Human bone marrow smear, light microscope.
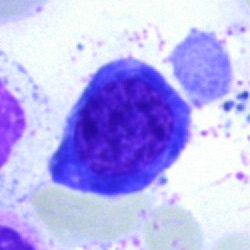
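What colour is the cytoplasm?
A deep, intense blue, with no granules visible.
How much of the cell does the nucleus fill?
Most of it, leaving a moderate rim of cytoplasm.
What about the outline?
Smooth, with no surface projections.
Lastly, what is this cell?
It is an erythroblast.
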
